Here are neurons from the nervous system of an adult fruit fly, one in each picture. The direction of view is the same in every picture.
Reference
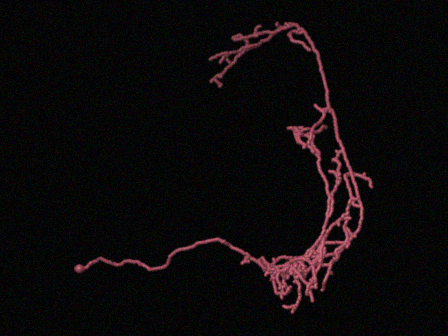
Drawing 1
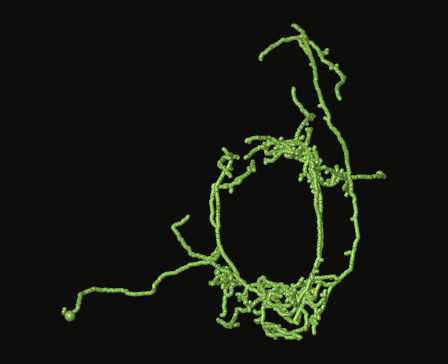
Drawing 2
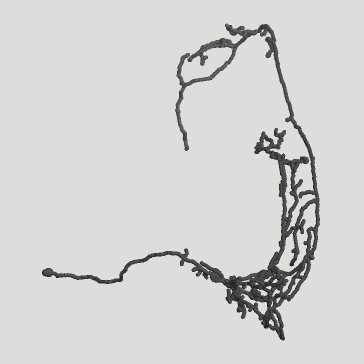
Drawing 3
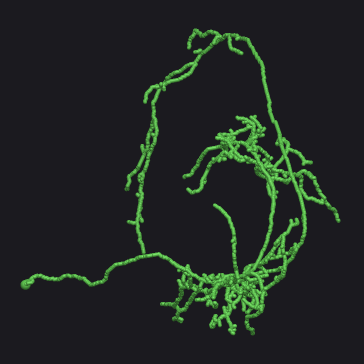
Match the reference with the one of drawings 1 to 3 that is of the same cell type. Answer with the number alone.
2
